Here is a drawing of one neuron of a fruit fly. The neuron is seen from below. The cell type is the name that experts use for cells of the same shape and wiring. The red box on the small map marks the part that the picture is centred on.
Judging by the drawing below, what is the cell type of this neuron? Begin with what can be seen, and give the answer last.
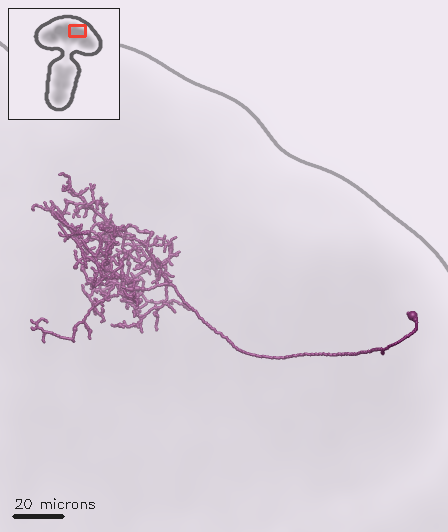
It lies in the brain. The cell body can be seen on the right of the picture. From left to right in the picture it spans about 160 microns. It is a central-brain intrinsic neuron. The cell type is SMP034.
